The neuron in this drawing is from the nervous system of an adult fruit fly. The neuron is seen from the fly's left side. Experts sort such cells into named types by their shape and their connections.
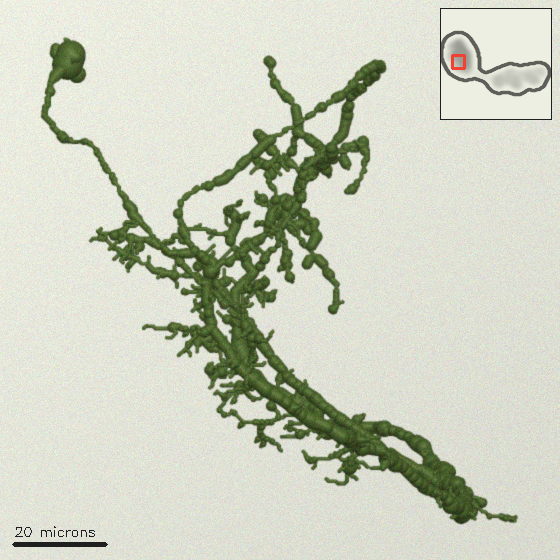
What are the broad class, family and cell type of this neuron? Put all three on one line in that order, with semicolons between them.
central-brain intrinsic neuron; hemilineage ALl1_ventral; SAD097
